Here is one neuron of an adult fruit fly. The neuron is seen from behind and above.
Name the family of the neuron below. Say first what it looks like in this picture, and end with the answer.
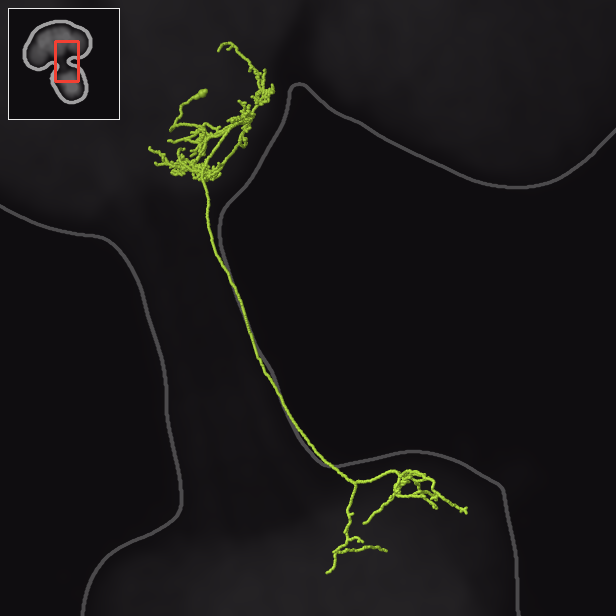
In this view it is taller than it is wide. This is a descending neuron. Its family is hemilineage MX12.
